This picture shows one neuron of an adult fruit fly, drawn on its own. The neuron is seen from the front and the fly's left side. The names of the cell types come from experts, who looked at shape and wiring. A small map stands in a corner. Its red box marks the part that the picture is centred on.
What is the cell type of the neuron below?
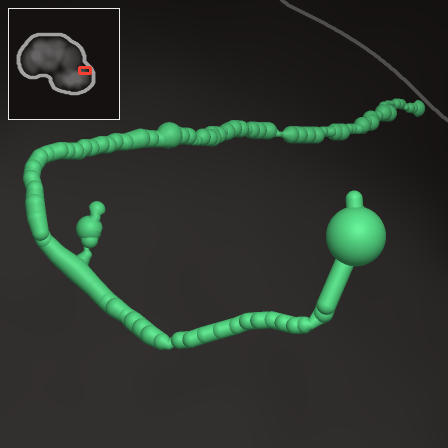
CAPA_b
